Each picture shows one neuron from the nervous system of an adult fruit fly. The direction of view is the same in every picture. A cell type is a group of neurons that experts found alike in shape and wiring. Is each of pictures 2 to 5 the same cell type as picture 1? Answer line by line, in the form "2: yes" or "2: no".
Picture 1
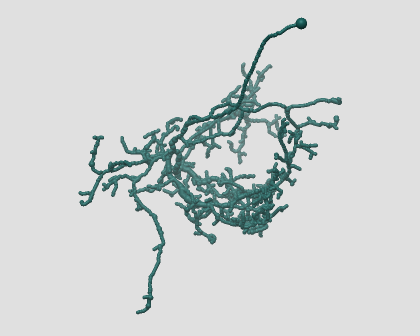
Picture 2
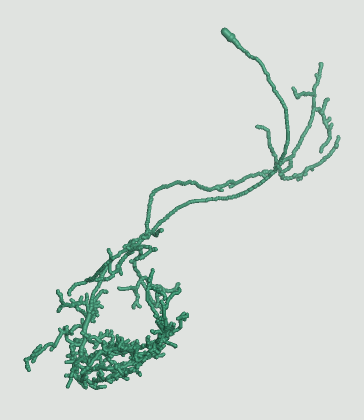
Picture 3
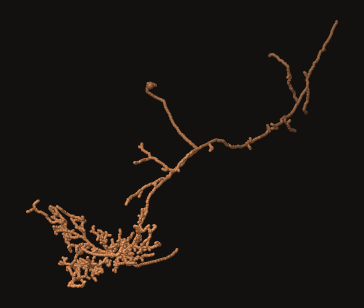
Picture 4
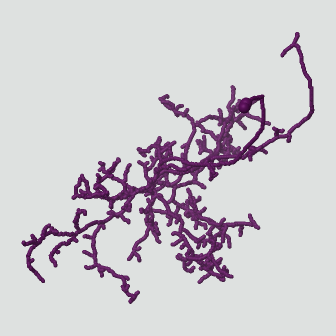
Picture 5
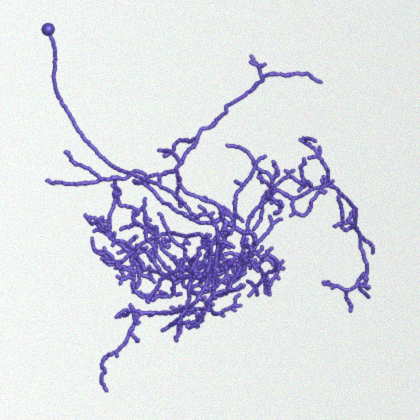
2: no
3: no
4: yes
5: yes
